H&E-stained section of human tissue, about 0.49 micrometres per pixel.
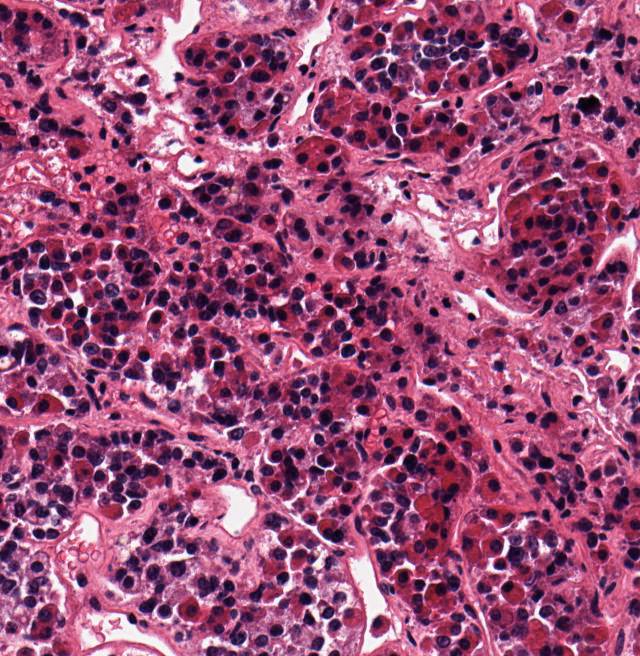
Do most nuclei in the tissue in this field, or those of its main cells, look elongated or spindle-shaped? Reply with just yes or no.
No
